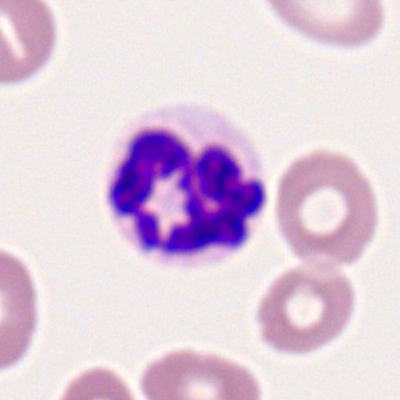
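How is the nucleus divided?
Into several lobes, and they look connected to one another.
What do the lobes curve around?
A pale, star-shaped area near the middle of the cell, as far as I can tell.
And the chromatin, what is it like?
Dark purple and coarsely clumped.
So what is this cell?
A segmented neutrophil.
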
